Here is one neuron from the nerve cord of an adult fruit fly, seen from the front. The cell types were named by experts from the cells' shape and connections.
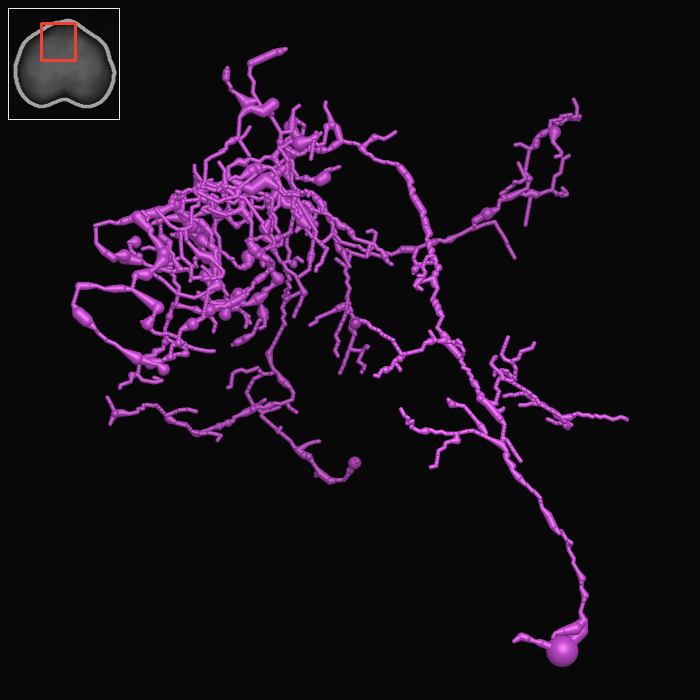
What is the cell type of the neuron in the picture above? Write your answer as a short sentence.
The cell type is IN14A020.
